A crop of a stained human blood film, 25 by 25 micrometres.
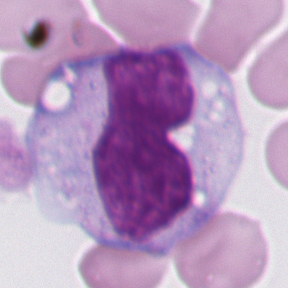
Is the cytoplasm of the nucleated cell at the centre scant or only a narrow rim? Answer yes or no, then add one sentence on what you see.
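No. The cytoplasm is abundant and pale greyish blue.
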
